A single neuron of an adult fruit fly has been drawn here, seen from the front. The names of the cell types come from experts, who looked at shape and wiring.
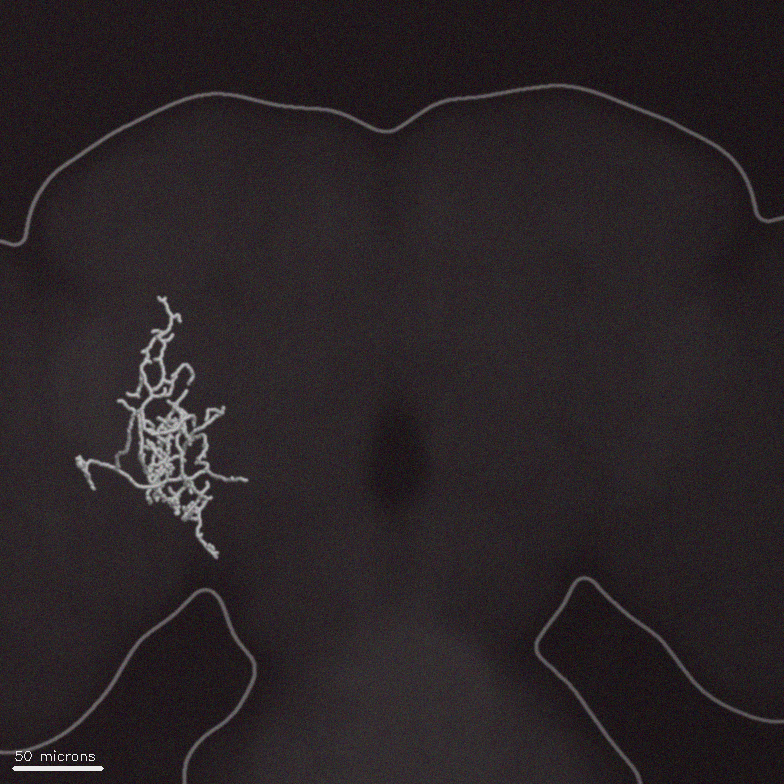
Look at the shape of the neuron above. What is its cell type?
AVLP380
